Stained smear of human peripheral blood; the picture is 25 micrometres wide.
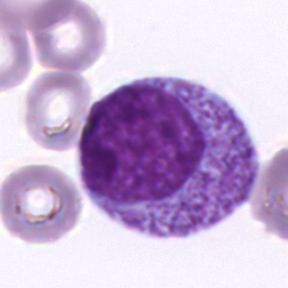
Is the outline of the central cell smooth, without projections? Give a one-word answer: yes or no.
Yes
